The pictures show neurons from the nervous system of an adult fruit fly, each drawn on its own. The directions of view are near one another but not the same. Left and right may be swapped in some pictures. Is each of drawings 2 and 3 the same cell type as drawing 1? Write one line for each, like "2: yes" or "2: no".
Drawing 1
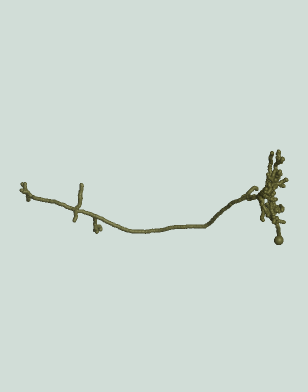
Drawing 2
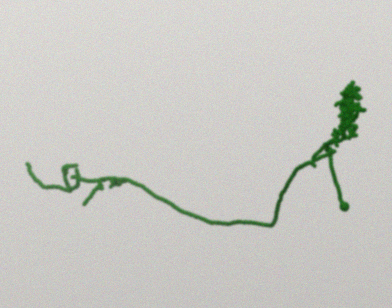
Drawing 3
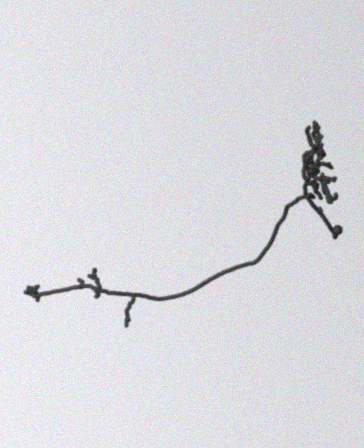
2: no
3: yes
